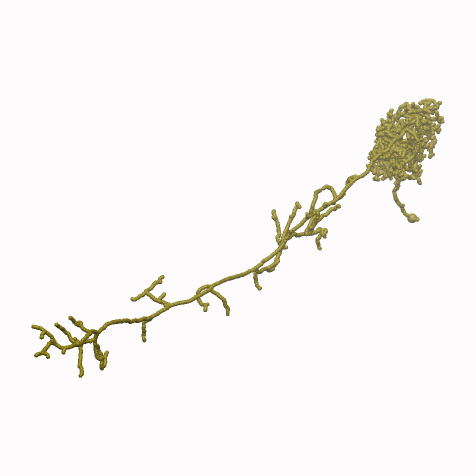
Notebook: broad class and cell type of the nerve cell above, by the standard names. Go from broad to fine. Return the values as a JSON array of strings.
["nerve-cord intrinsic neuron", "INXXX126"]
